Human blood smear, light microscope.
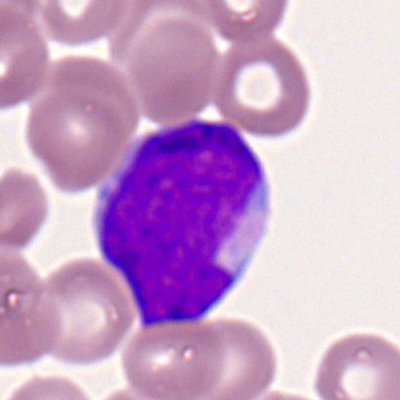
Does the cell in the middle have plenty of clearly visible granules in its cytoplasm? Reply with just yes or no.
No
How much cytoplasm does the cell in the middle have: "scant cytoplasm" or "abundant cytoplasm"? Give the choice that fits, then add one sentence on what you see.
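Scant cytoplasm. The cytoplasm is scant.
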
